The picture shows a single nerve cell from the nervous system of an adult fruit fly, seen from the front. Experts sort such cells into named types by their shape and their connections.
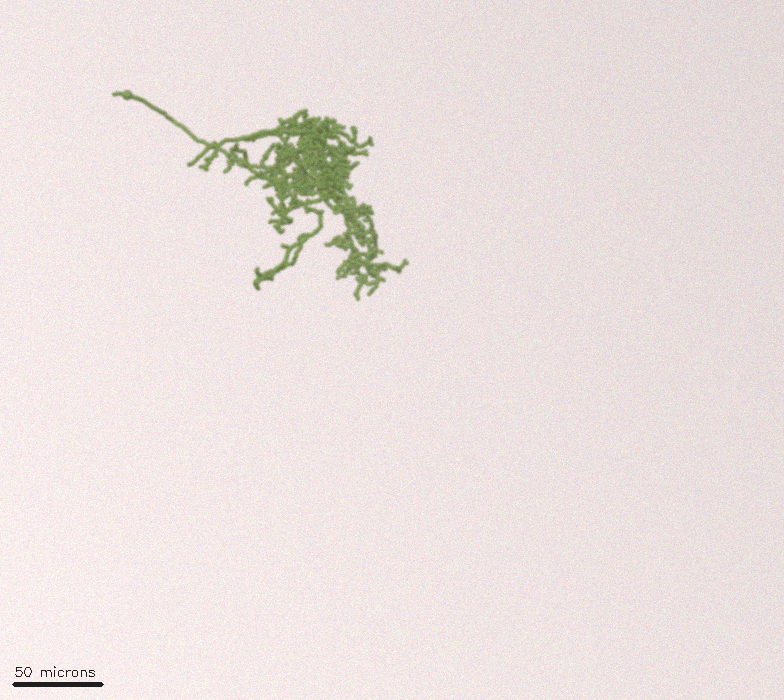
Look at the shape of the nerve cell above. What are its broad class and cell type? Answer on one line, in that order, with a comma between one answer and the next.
central-brain intrinsic neuron, SMP595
